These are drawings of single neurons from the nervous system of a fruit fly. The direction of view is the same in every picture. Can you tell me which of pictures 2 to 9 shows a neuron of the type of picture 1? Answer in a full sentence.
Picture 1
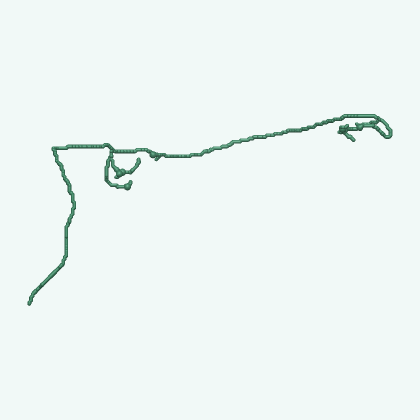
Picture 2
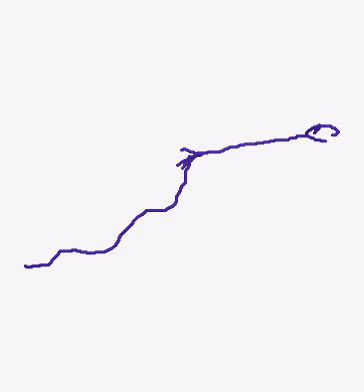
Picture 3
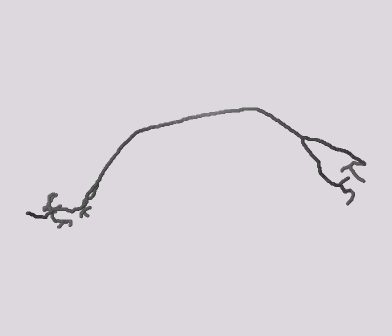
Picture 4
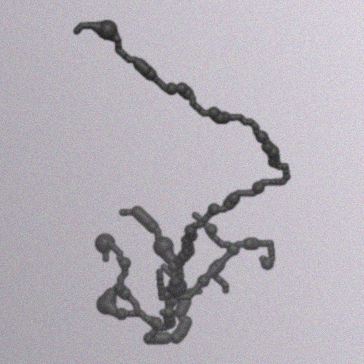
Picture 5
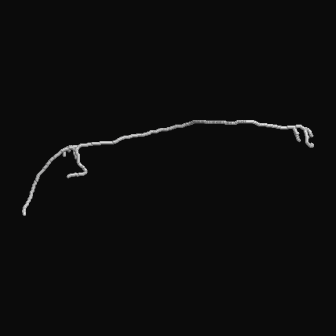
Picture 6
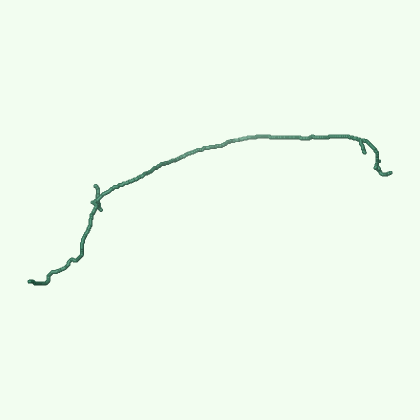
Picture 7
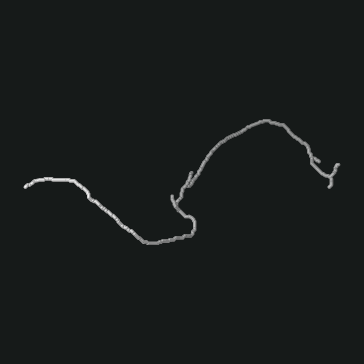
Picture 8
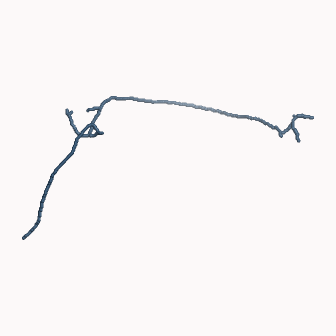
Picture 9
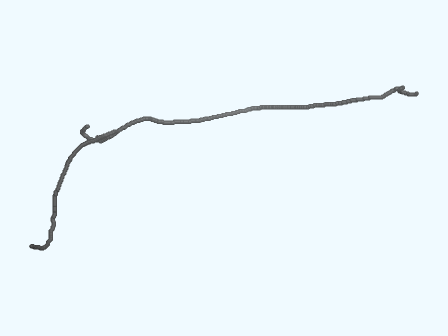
Picture 2 shows a neuron of the same cell type.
